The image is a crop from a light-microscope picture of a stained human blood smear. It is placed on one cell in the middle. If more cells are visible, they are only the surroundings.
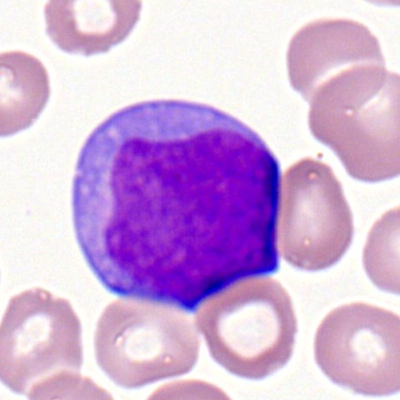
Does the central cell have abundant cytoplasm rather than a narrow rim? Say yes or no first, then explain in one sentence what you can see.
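No. The nucleus fills most of the cell.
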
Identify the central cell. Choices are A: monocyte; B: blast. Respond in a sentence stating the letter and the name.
Given that the cell in the middle is a blast, option B is correct.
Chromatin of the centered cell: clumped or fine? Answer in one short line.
The chromatin remains finely textured, with no coarse clumps to speak of.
